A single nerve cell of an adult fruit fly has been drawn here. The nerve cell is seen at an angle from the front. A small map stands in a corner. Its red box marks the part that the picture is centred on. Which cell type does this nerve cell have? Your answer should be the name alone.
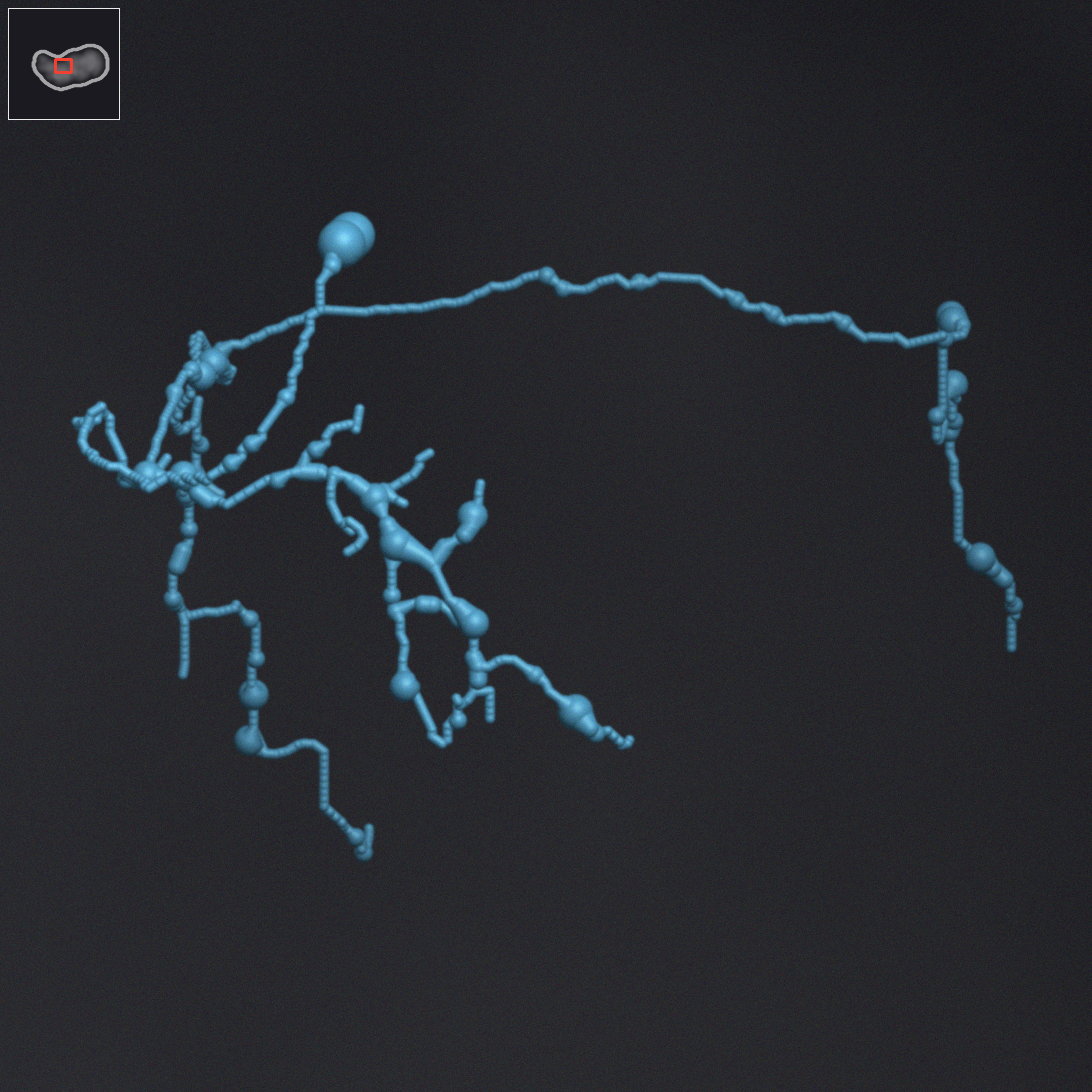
TmY9b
